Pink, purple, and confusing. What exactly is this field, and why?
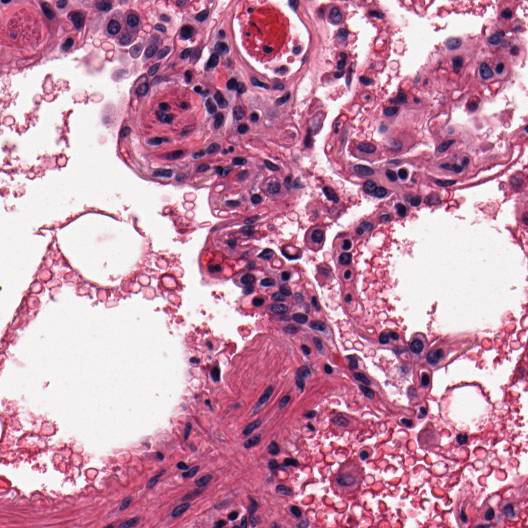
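Answer: alveolus. Septa in the centre and right are lined by plump cells whose round, dark nuclei bulge into the spaces.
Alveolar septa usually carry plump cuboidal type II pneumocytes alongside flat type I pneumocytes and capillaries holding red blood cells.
At the top centre, a vessel has its lumen packed with red blood cells. No fat cells are present anywhere in the field.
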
